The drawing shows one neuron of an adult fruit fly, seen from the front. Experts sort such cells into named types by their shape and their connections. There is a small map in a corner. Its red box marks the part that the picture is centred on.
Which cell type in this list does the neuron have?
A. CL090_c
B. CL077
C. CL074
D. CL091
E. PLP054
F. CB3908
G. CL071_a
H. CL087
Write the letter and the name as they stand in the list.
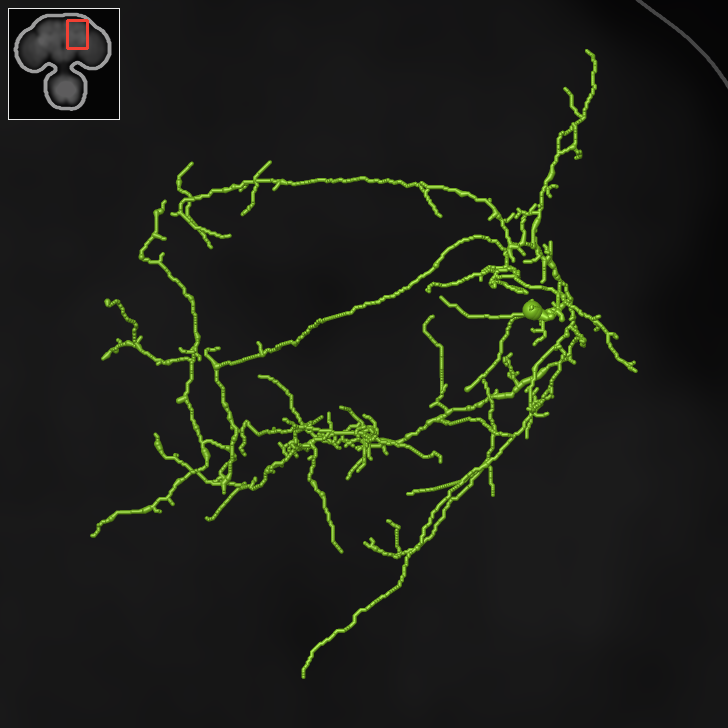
E. PLP054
